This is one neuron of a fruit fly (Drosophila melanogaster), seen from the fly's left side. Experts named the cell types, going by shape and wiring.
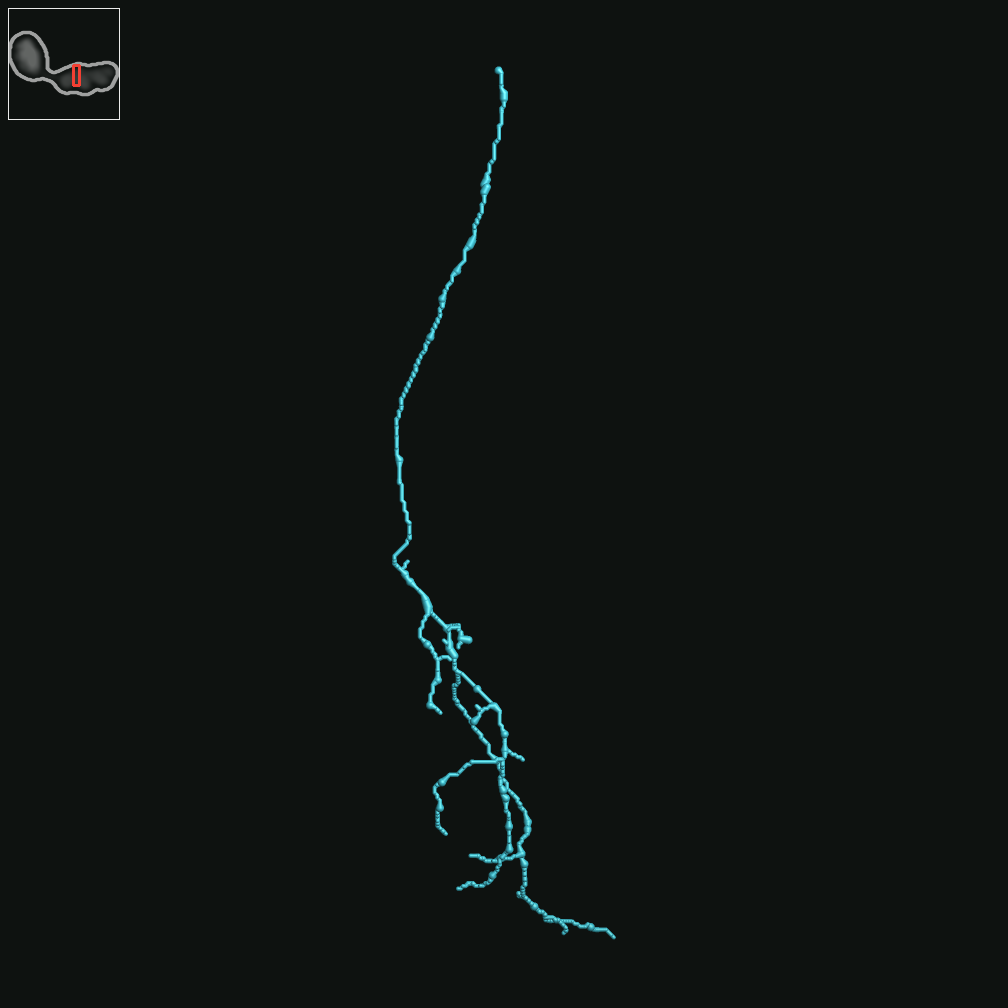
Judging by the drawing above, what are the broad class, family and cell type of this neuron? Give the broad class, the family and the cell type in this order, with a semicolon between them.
sensory neuron entering the nerve cord; class mechanosensory tactile; SNta02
